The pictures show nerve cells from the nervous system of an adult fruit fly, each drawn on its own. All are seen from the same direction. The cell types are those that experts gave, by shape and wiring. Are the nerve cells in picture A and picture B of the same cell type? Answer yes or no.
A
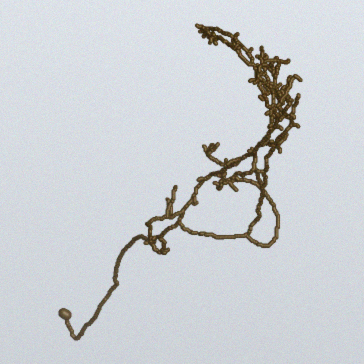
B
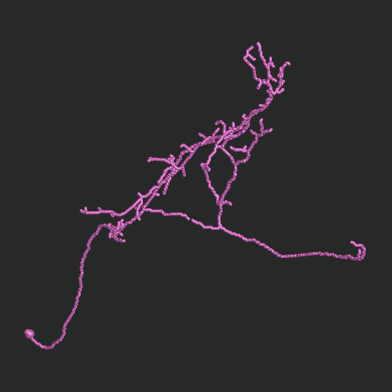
yes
